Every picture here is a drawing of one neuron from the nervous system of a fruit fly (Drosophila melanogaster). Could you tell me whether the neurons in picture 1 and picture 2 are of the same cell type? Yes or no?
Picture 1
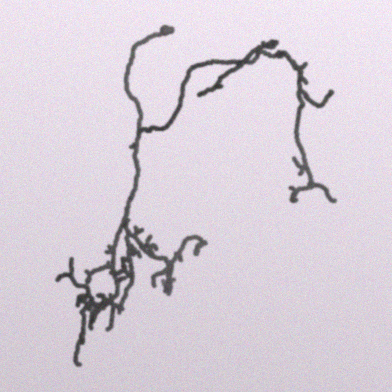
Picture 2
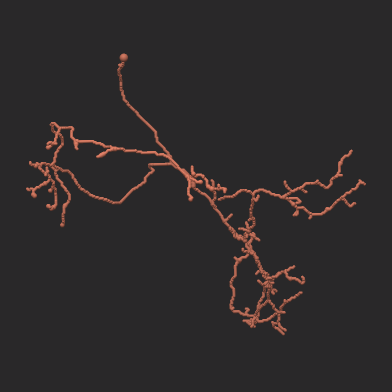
yes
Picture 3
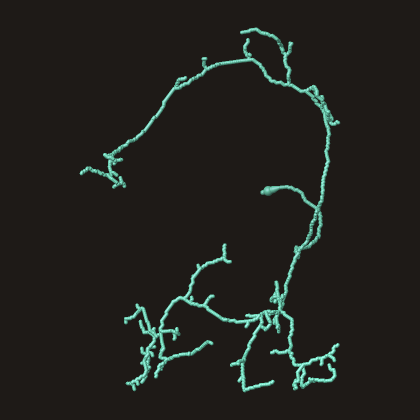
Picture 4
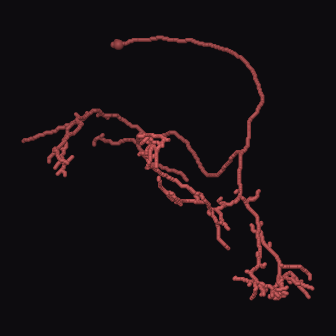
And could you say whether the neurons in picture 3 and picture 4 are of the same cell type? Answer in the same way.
yes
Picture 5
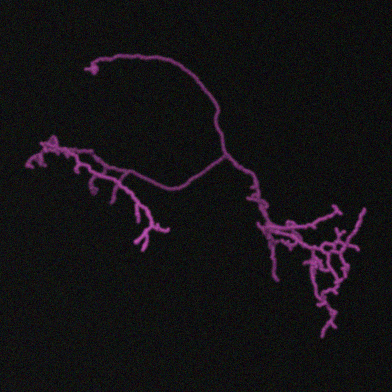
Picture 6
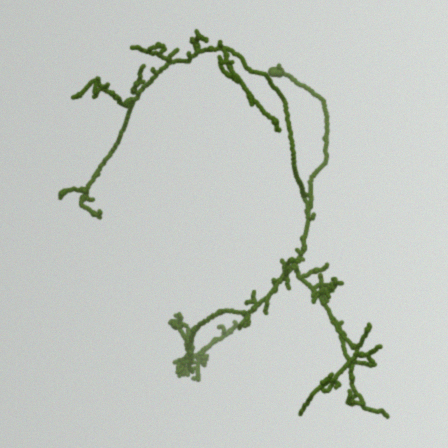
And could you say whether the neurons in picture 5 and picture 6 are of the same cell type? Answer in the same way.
no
